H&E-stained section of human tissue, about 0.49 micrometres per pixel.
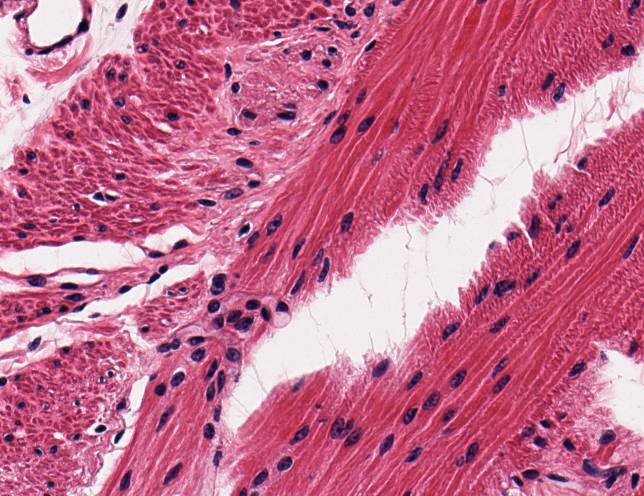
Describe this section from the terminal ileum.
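Smooth muscle bundles appear in two planes of section: transverse on the left, longitudinal in the centre and right. Longitudinally cut cells have elongated, cigar-shaped nuclei with blunt ends. On the left, the transversely cut cells show as small rounded pink profiles, only some containing a nucleus. Thin strands of paler loose connective tissue separate the bundles.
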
